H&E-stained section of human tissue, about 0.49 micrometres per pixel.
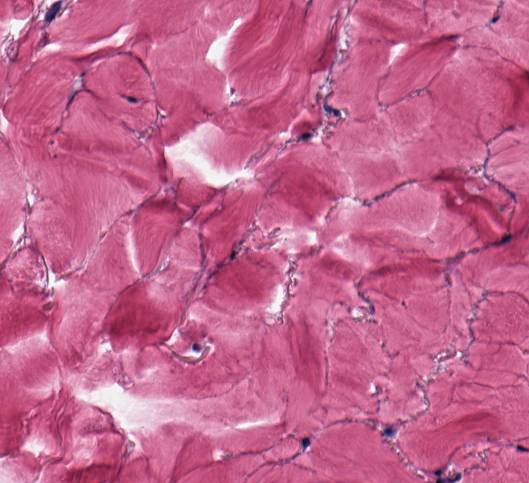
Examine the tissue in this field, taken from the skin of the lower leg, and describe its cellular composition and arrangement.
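Look closely at the fibres: the few nuclei you can find sit at their edges, not in their centres. Now scan the whole field for fat cells; there are none anywhere. Nor will you find any epithelium or glands here.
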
